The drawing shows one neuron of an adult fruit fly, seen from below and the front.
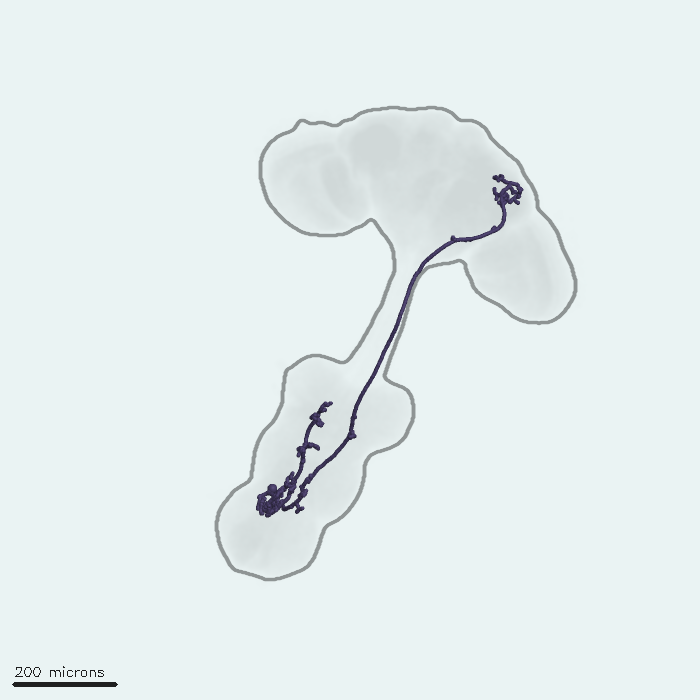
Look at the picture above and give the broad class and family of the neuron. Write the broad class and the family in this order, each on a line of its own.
ascending neuron
hemilineage 23B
